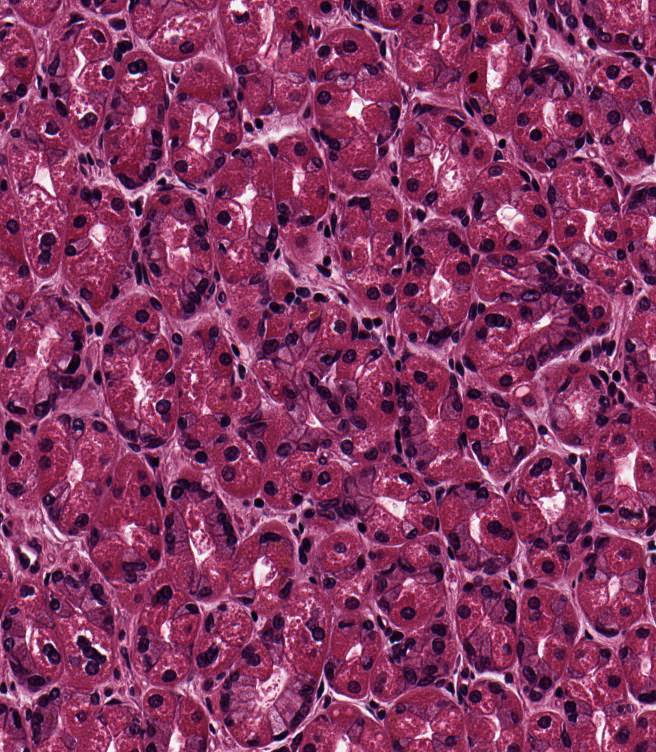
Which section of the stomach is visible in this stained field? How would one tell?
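This field shows fundic glands. Closely packed glands, cut in round and oval cross-section, fill the whole field, and most of their cells have abundant deep pink cytoplasm.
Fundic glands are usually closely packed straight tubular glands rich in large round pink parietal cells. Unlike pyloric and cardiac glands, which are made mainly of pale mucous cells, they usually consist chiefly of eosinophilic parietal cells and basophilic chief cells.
The deep pink cytoplasm of most gland cells here therefore weighs against glands of pale mucous cells. The nuclei are fairly uniform in size and shape, and many profiles have a small, narrow, pale central lumen that is empty.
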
